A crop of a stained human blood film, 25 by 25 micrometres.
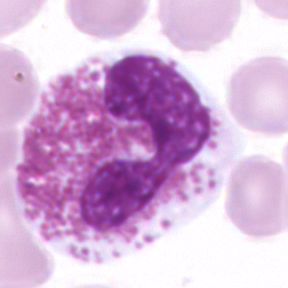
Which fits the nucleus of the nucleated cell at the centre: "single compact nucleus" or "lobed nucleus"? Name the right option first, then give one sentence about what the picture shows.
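Lobed nucleus. The nucleus has two lobes.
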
